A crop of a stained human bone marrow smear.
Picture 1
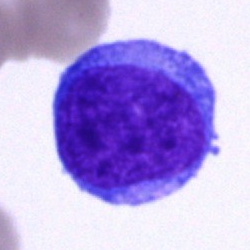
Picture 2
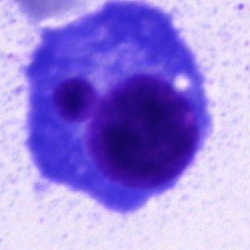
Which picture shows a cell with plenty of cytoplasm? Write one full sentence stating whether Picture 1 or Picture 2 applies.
In picture 2, a wide area of cytoplasm encircles the nucleus.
